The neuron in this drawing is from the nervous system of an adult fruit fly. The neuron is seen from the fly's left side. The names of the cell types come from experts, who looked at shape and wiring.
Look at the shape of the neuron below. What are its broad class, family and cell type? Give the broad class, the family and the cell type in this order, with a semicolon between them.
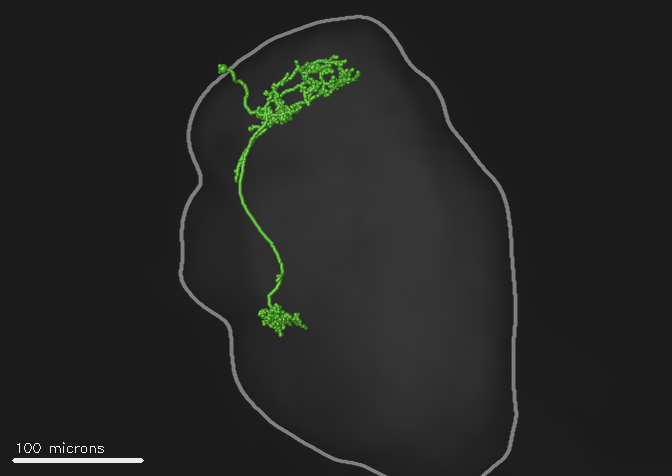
central-brain intrinsic neuron; DNd; DNd01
